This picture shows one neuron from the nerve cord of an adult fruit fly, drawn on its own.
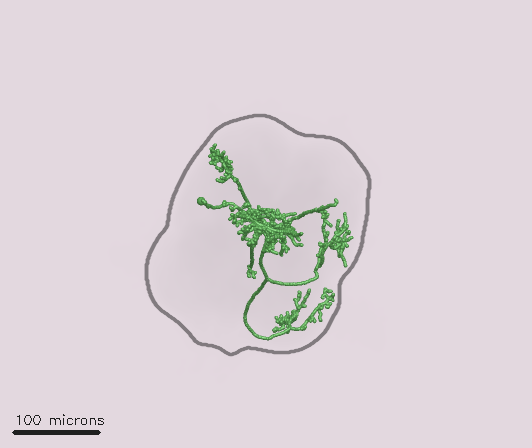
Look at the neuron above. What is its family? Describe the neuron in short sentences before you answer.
From top to bottom in the picture it spans about 250 microns. As drawn here it is taller than it is wide. It is a nerve-cord intrinsic neuron. Its family is hemilineage 18B.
